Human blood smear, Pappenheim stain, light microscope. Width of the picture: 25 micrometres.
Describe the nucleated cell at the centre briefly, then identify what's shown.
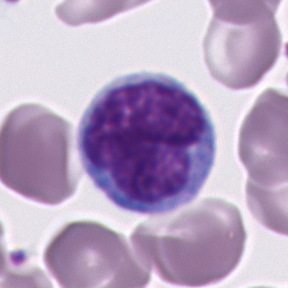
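With a round, smooth outline, the cell measures about 12 micrometres across, and its nucleus about 11 micrometres. A cleft enters the nucleus from its right side. The chromatin is clumped into dark purple masses separated by paler gaps. The rim of cytoplasm is widest at the lower right. The cell is a monocyte.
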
